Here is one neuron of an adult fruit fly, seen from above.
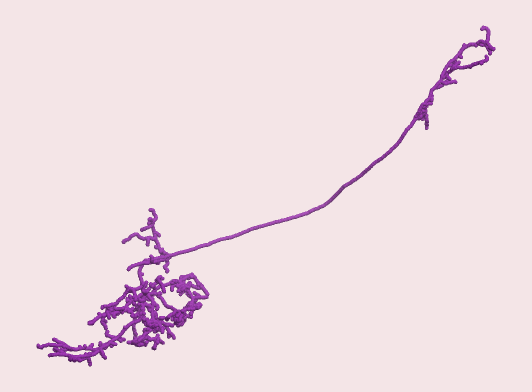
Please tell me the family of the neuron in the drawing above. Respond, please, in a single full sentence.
The family designation of this neuron is hemilineage 06B.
